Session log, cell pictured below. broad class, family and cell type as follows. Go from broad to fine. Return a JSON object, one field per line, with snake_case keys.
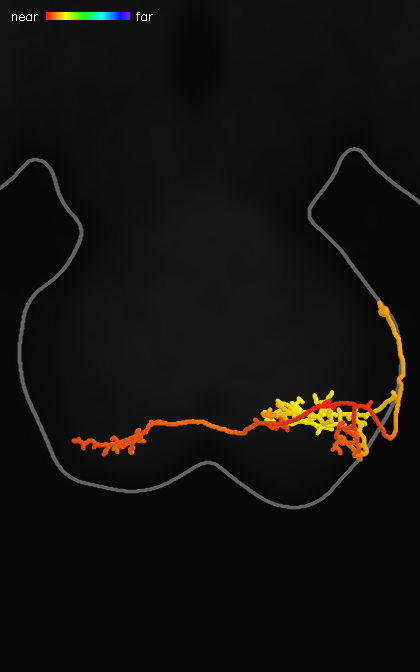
{
 "broad_class": "nerve-cord intrinsic neuron",
 "family": "hemilineage 19A",
 "cell_type": "IN19A065"
}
